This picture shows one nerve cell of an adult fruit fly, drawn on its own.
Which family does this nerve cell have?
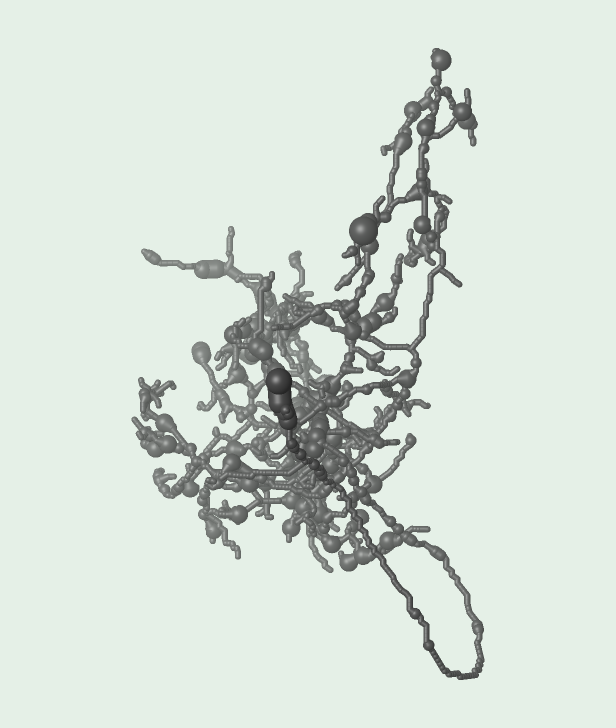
hemilineage LHl4_dorsal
